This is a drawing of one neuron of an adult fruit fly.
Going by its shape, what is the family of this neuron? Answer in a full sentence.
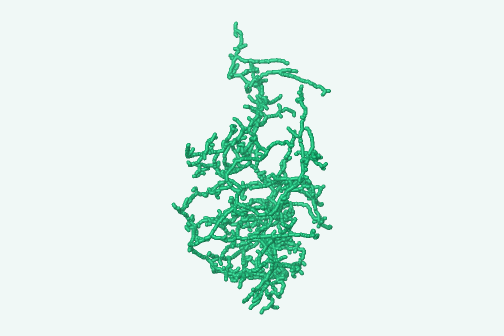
The family is hemilineage VLPa1_lateral.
